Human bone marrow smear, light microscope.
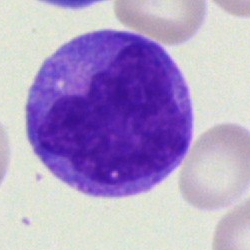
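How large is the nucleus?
It fills most of the cell.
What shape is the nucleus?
Folded, indented on its upper left side.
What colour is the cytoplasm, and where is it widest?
Blue-violet; widest at the upper left.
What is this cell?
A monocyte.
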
